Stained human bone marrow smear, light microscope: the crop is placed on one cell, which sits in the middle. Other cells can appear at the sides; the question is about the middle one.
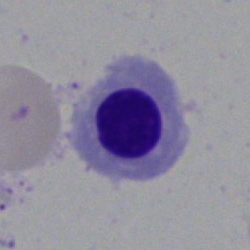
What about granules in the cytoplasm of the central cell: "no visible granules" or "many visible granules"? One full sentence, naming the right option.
Not a single granule can be seen in its cytoplasm.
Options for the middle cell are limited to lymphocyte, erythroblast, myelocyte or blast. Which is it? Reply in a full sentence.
The middle cell in this particular crop is an erythroblast.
